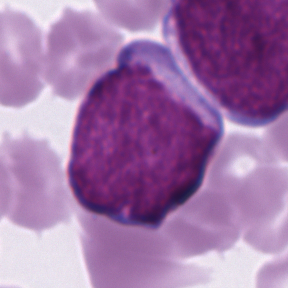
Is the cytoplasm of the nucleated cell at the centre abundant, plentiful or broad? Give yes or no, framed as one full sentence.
No, the cell's cytoplasm is limited to a thin rim.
